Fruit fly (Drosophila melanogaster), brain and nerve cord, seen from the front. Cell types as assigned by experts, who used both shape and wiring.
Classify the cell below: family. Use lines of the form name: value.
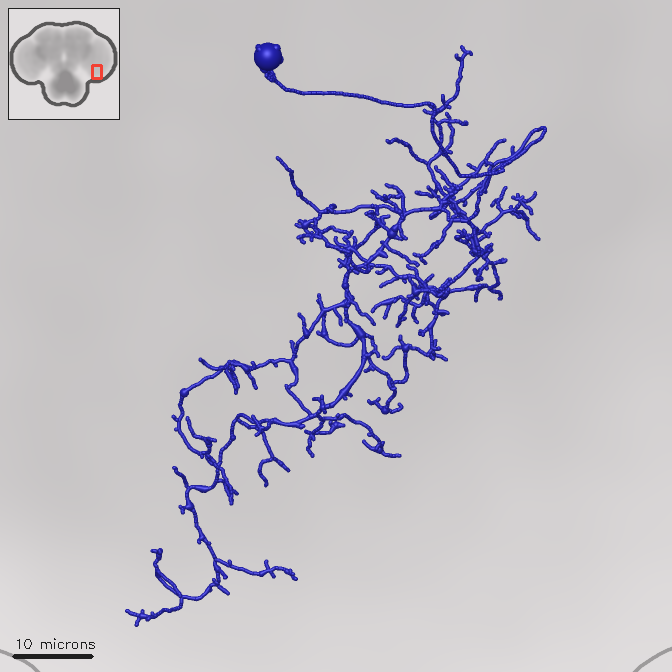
family: Dm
